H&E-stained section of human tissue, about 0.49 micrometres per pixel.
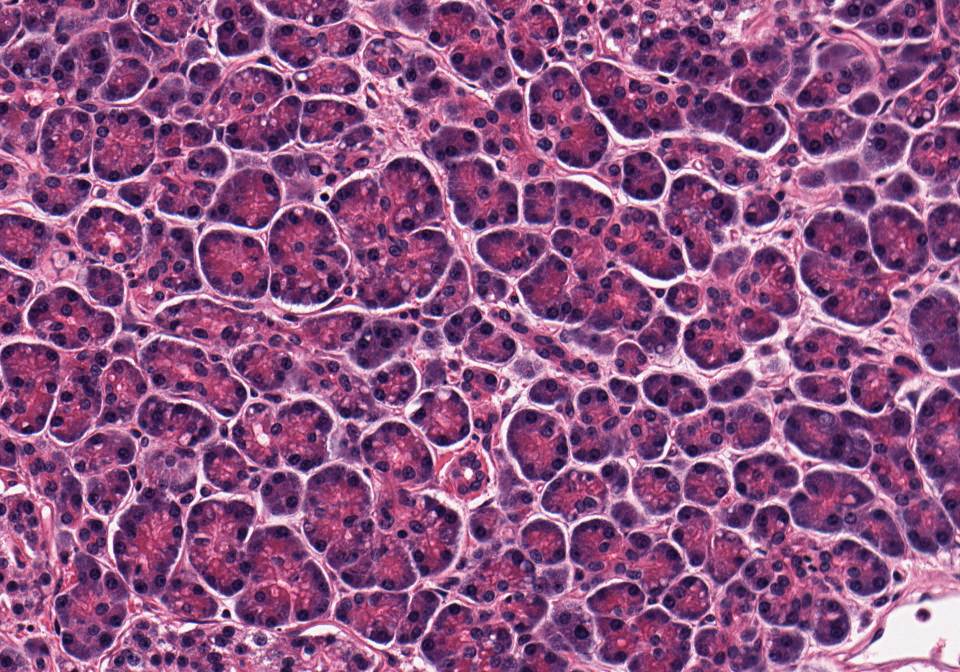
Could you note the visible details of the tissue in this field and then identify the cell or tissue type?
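Rounded acini, closely packed, filling the field edge to edge. Acinar cells pyramidal; round dark nuclei toward each cell base. Cytoplasm granular and pink-red toward the centre of each acinus, darker purple in the outer, basal part. Acinar lumina tiny, mostly hard to see. Tissue: pancreas.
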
